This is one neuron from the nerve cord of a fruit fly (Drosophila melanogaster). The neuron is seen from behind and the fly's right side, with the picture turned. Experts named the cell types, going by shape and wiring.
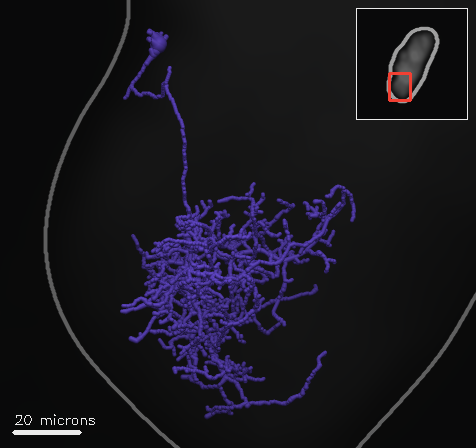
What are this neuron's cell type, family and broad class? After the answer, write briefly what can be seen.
It is of cell type IN04B014. Its family is hemilineage 04B. This is a nerve-cord intrinsic neuron. From top to bottom in the picture it spans about 120 microns. The picture shows dozens of branch ends.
